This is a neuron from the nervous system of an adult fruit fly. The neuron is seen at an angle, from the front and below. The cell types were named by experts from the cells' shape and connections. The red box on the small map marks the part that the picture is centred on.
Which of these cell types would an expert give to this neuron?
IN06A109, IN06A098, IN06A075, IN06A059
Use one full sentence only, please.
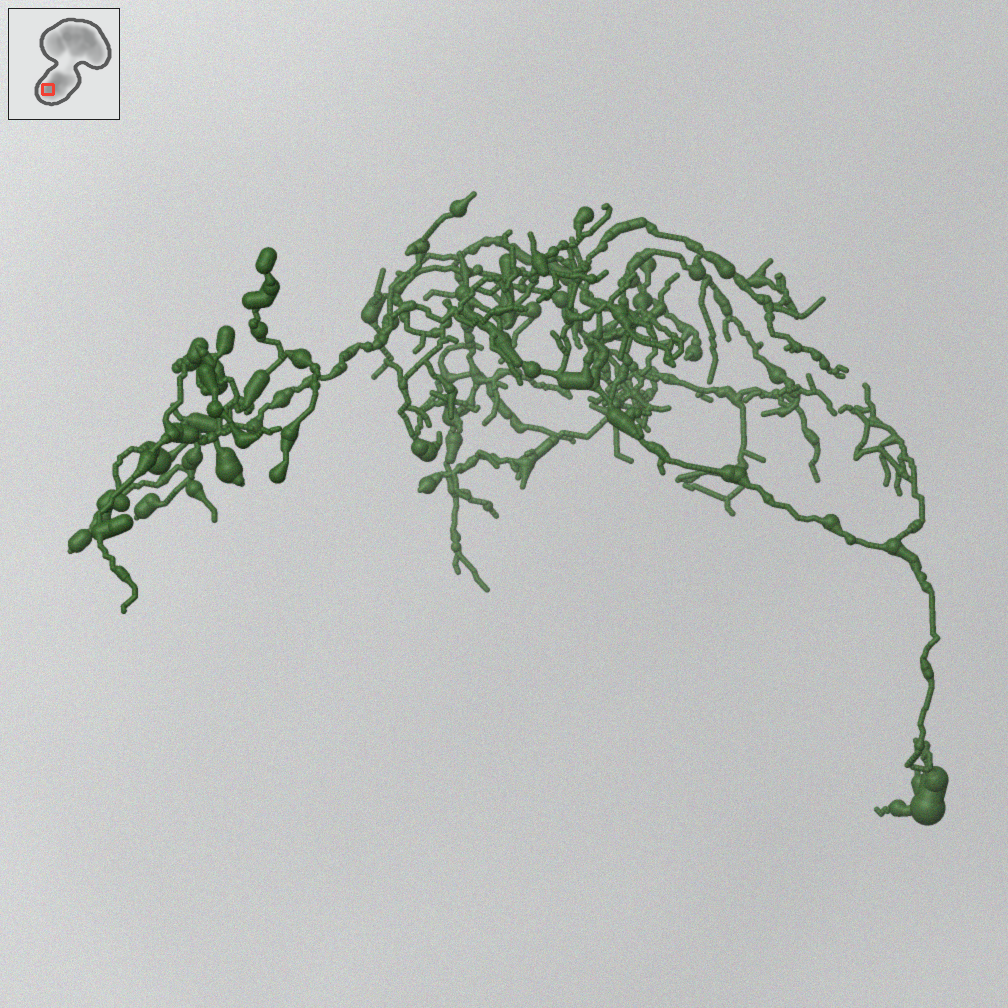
The neuron belongs to cell type IN06A098.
